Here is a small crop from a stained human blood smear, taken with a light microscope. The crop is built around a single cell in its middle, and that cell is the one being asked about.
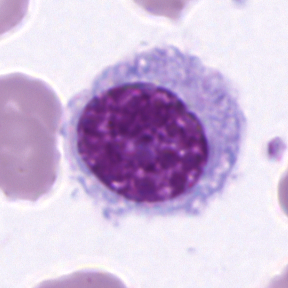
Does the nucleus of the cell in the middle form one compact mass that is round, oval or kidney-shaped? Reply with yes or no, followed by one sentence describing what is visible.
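Yes. The nucleus is round to oval with no indentation or lobes.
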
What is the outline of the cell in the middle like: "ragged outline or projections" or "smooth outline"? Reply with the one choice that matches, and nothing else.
Ragged outline or projections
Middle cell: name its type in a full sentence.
At the crop's centre, the cell is a plasma cell.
